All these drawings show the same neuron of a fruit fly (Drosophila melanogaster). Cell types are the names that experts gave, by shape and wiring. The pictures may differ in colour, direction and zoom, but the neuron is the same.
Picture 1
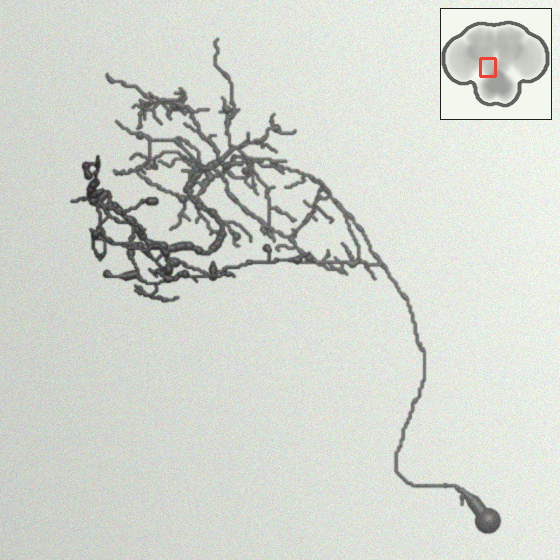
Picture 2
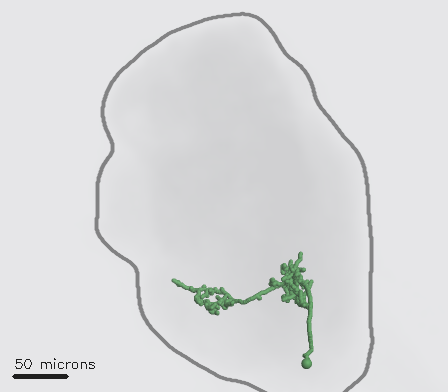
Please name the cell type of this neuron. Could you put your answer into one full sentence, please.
A cell of type CB1601 is what this neuron is.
